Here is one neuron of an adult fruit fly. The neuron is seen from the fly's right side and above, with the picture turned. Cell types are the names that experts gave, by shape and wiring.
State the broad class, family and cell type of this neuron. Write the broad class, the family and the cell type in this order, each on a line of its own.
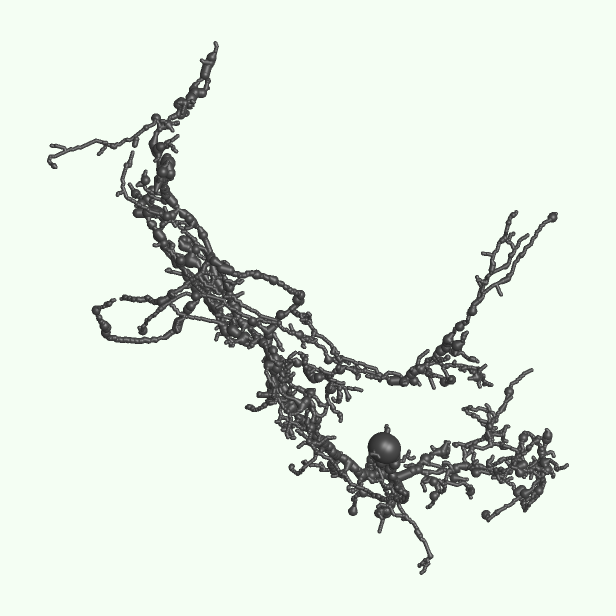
central-brain intrinsic neuron
hemilineage SMPp&v1_posterior
LHPD5f1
